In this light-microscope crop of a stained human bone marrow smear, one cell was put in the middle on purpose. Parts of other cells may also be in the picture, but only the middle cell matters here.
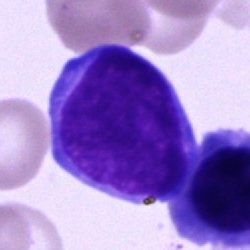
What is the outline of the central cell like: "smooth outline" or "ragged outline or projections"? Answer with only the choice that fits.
Smooth outline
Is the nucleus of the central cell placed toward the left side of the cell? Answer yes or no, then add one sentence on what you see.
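No. The rim of cytoplasm is widest along the left side of the cell.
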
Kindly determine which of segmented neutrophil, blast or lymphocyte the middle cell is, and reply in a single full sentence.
The cell of interest, located centrally, is a blast.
